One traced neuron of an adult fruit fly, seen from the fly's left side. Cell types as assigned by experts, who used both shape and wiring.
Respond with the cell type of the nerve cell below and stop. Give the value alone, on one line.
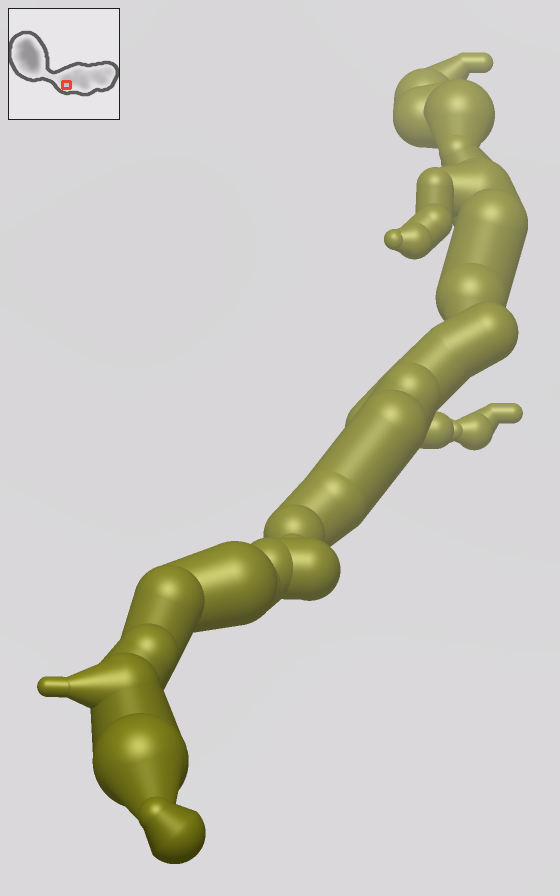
SNpp47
